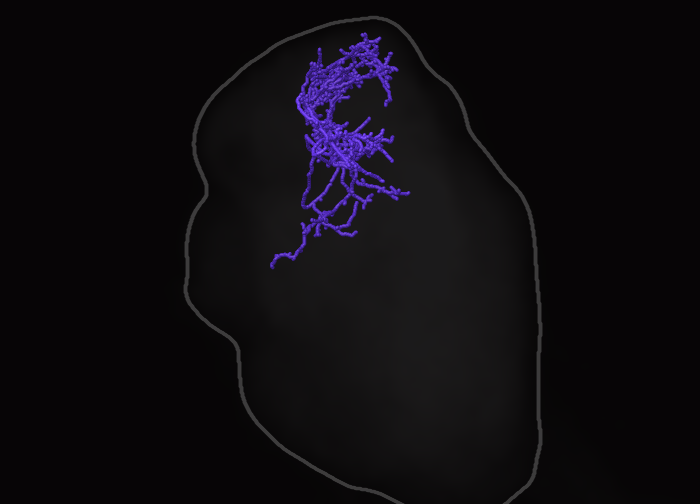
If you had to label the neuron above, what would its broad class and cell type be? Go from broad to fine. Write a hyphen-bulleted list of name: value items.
- broad class: central-brain intrinsic neuron
- cell type: SLP033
